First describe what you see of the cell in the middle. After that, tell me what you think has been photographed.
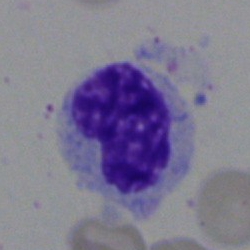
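Outline first: roughly round, with a slightly uneven edge. Next, the nucleus is irregular and indented on its left side. Its chromatin is dark purple and clumped, with small paler gaps between the clumps. Finally, the cytoplasm is pale greyish-blue. This is a metamyelocyte.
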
